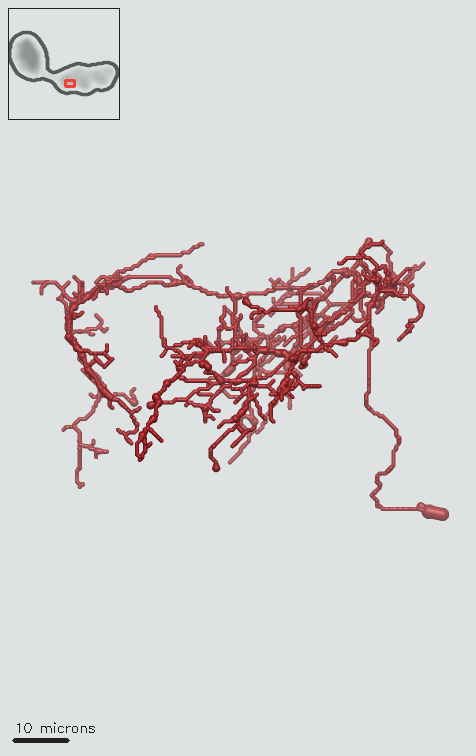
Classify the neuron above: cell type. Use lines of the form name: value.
cell type: IN00A063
